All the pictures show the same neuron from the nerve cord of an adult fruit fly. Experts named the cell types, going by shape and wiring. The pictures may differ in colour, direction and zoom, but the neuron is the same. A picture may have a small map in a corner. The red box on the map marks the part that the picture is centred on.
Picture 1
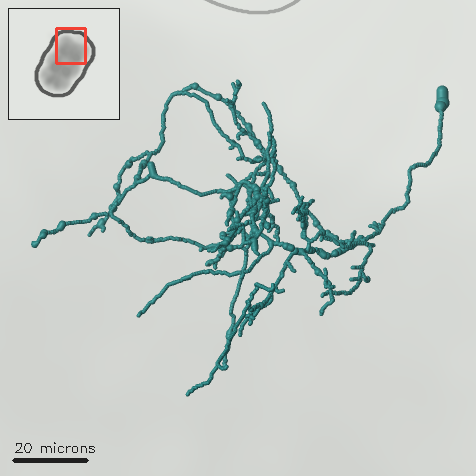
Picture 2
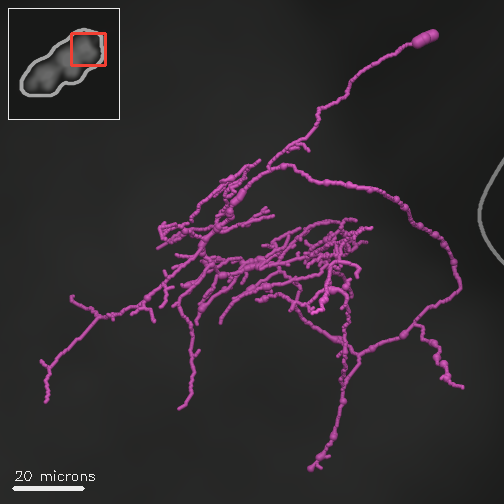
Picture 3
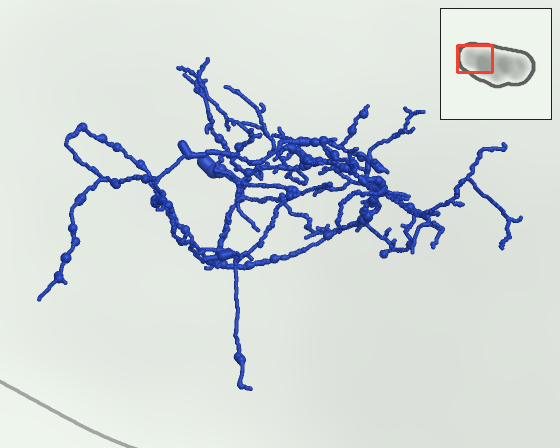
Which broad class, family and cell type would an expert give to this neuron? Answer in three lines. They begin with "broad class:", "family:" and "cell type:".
broad class: nerve-cord intrinsic neuron
family: hemilineage 01A
cell type: IN01A081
